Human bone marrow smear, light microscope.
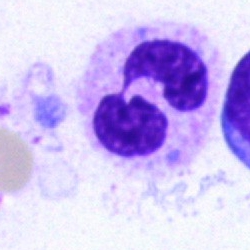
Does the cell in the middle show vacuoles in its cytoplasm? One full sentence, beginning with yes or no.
No, the cytoplasm of the cell is free of vacuoles.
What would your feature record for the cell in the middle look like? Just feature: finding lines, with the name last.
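Outline: roughly round, soft and faintly ragged at the edge
Chromatin: dark purple, coarsely clumped
Cytoplasm: plentiful, pale pinkish-lilac
Granules: fine, faint and lilac, in the cytoplasm
Cell: segmented neutrophil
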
